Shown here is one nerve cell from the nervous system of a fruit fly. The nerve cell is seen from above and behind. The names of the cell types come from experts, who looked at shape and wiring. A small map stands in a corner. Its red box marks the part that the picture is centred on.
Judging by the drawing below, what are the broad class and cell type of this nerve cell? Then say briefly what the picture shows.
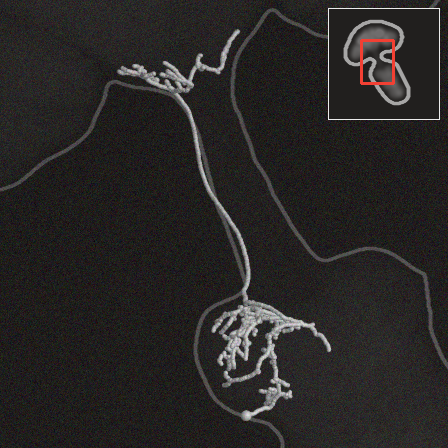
It is an ascending neuron. It is of cell type ANXXX191. It runs through the neck, between the brain and the nerve cord. The cell body can be seen at the bottom of the picture.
